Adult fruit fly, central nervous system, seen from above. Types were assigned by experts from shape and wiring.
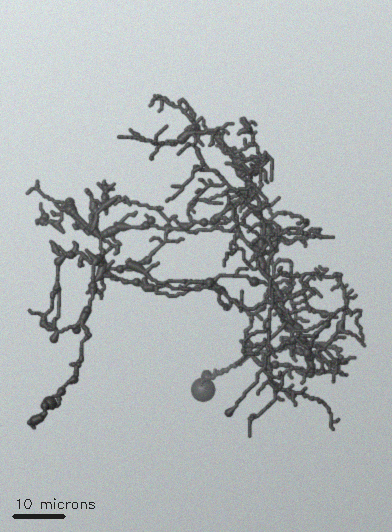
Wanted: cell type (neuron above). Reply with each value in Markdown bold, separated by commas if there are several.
**CB2627**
